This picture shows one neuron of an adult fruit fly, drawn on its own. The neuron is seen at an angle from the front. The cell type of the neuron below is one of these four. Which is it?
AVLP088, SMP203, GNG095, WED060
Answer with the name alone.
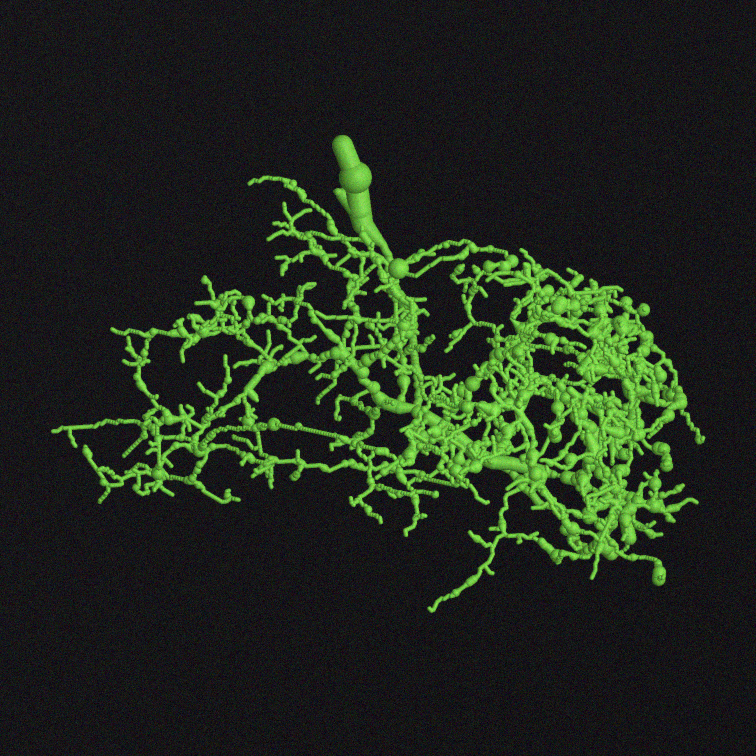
SMP203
